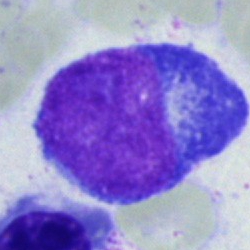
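Blast, central cell, stained human bone marrow smear. The smooth oval outline is wider than it is tall. The nucleus lies off-centre toward the left, with purple, finely stippled chromatin throughout. No distinct granules are seen in the cytoplasm.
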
